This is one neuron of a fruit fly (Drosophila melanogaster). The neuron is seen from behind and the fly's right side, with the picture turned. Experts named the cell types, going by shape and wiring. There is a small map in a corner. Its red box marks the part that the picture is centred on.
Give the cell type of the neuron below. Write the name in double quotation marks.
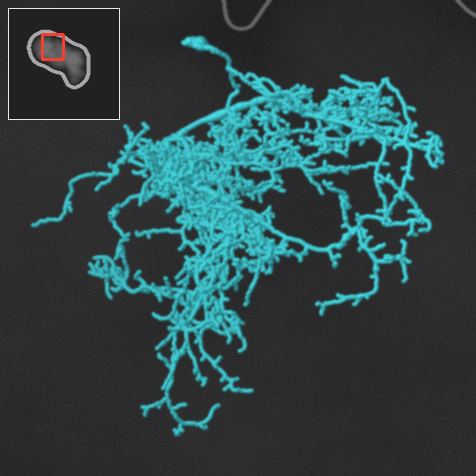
"PS304"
